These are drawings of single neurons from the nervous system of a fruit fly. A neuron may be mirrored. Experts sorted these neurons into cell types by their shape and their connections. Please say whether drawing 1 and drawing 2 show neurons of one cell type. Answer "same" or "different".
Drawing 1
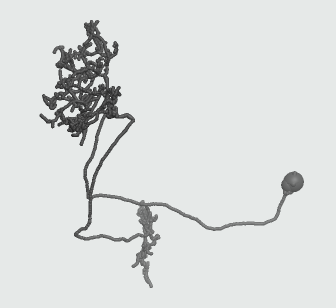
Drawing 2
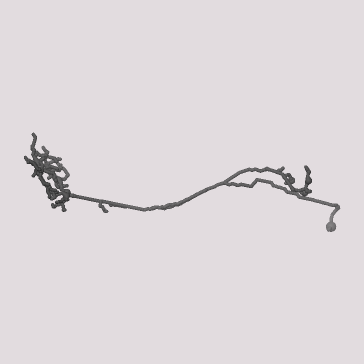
same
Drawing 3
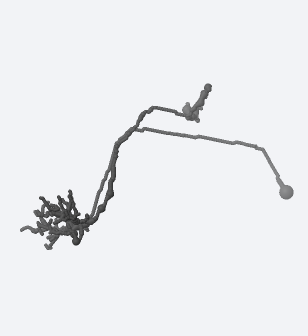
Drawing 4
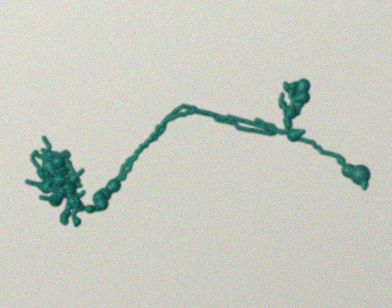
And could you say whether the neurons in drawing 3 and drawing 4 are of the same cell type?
same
